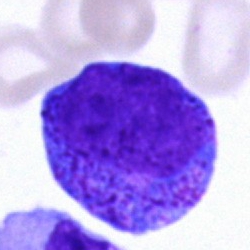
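Promyelocyte in a stained bone marrow smear: the nucleus fills most of the cell and lies toward its upper part. The chromatin stains deep purple with scattered darker spots. Blue cytoplasm is widest along the bottom, where numerous reddish-purple granules lie.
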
